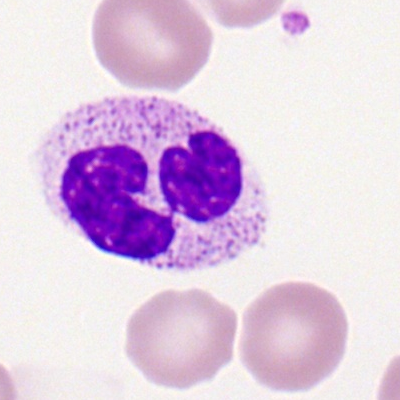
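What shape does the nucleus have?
It is split into two large lobes separated by a narrow pale gap, with no nucleoli visible.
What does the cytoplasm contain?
Fine, small lilac-purple granules fill it; no vacuoles are seen.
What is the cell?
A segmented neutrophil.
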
